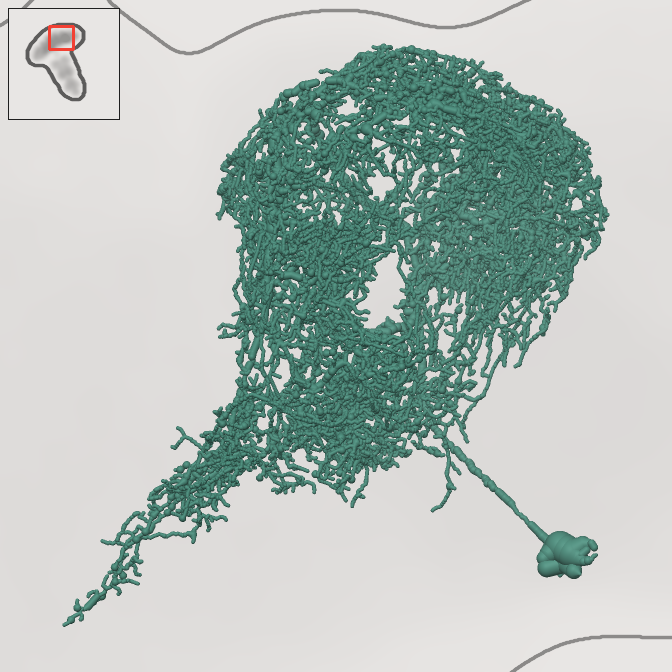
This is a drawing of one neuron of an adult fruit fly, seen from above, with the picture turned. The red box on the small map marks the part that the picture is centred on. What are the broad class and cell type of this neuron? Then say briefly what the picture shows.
It is a central-brain intrinsic neuron. Its cell type is AVLP538. The cell body is at the lower right of the picture. The picture shows more than a hundred branch ends.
